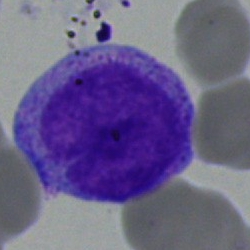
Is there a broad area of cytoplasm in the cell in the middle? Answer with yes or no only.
No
